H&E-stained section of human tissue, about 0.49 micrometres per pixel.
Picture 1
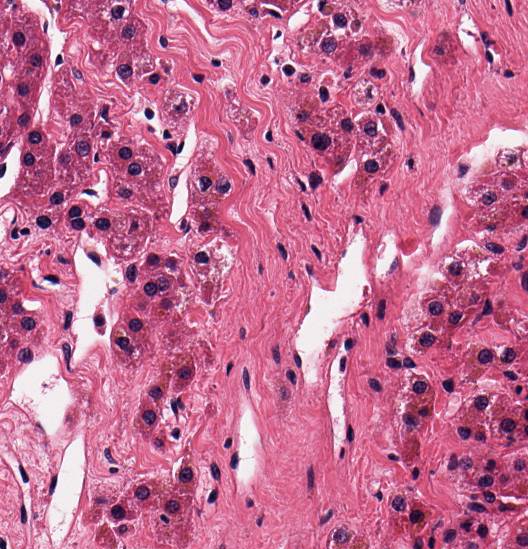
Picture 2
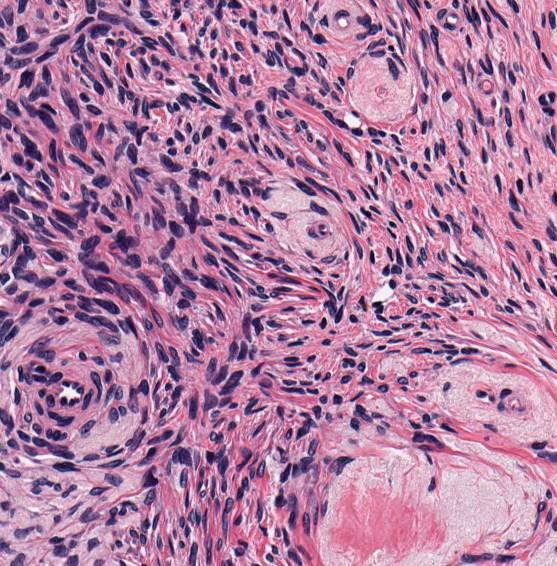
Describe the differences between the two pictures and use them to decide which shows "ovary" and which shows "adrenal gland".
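Picture 1 is the adrenal gland, and picture 2 is the ovary. In the adrenal gland, polygonal cells have abundant granular eosinophilic cytoplasm, and many carry fine brown granules. Their nuclei are round, with conspicuous nucleoli, while slender spindle-shaped nuclei lie scattered among collagen bundles. The ovary shows a quite different pattern: densely packed spindle cells fill most of the field in short intersecting fascicles and swirls. These cells have elongated, dark-staining nuclei and scant, poorly defined cytoplasm. Fine wavy pink collagen fibres run between them, more prominent toward the right. Several small vessels in the upper and right parts have thick, pale pink, glassy walls around a tiny central lumen.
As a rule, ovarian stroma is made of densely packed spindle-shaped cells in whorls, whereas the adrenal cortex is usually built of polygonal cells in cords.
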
